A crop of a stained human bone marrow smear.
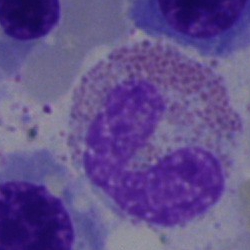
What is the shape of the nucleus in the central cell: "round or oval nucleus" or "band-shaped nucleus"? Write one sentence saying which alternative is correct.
The nucleus of the cell is curved into a band that has no separate lobes.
